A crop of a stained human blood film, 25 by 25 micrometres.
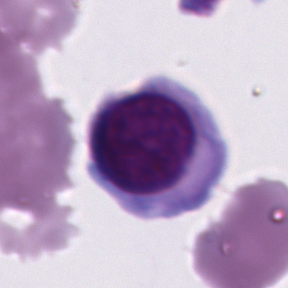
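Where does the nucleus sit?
Toward the upper left of the cell; it's round in outline, about 9 micrometres across, and fills about 60% of the cell's area.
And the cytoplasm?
Pale blue-violet, with its widest rim on the lower right side of the nucleus.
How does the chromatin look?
Dark purple, with a finely mottled texture.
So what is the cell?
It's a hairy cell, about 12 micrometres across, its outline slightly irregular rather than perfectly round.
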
